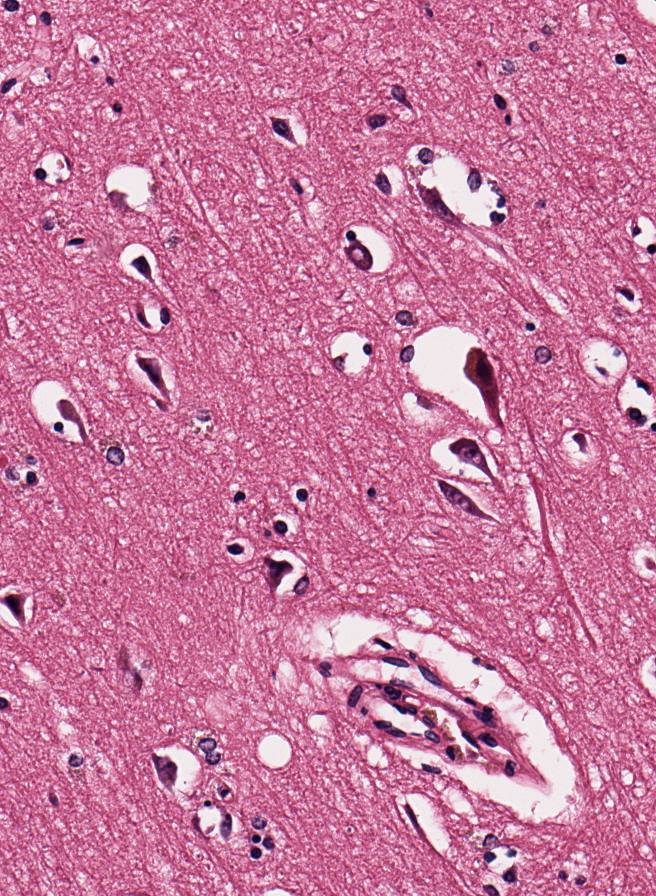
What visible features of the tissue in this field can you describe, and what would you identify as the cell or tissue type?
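Finely fibrillary pink neuropil occupies the entire field, without epithelium or glands. Angular, triangular neurons with dark purple cytoplasm and nuclei are scattered throughout. Small round dark glial nuclei lie dispersed in the neuropil, some forming small clusters in the lower left. A wide clear space separates a vessel from the neuropil. This is cerebral cortex.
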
